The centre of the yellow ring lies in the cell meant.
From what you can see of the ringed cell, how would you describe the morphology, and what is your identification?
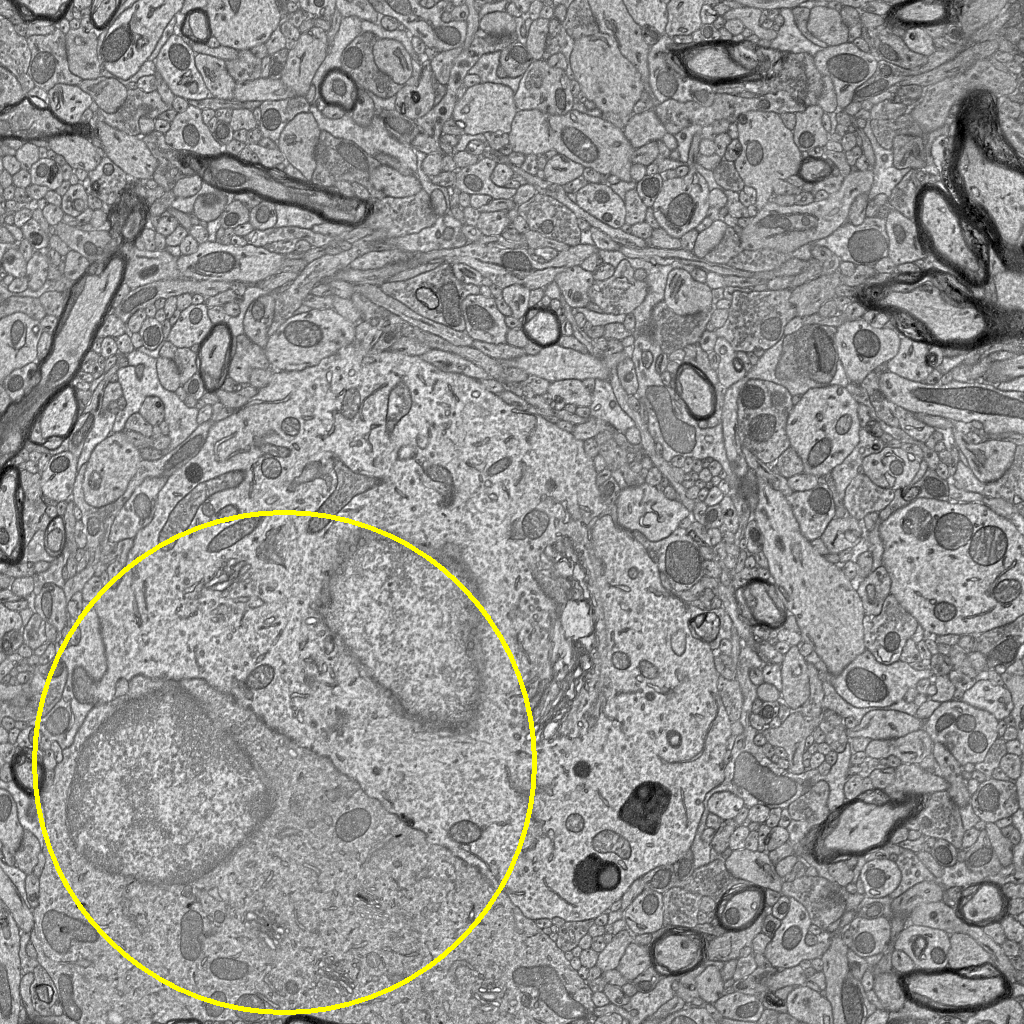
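The roundish nucleus lies whole in view, off to the cell body's left. Its envelope lacks deep folds. A fairly broad pale zone of cytoplasm lies below and right. Under the nucleus sit small groups of short curved membrane profiles, like Golgi stacks. It is an oligodendrocyte.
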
